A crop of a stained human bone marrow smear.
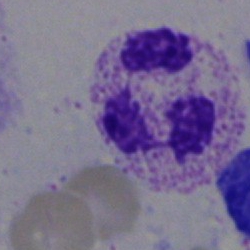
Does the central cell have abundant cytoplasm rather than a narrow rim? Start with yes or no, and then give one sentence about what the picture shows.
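Yes. The cytoplasm is plentiful and pale pinkish-lilac.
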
